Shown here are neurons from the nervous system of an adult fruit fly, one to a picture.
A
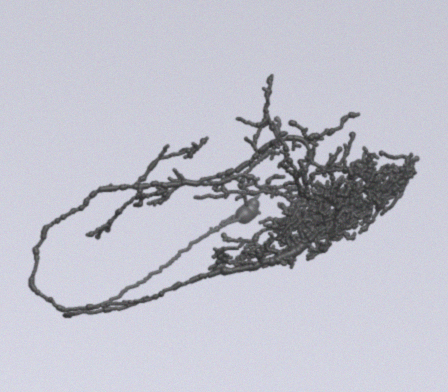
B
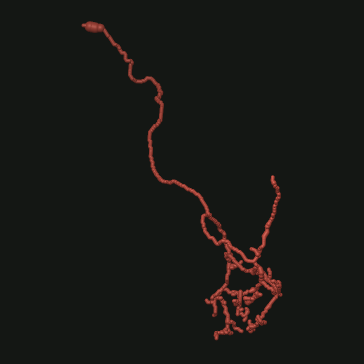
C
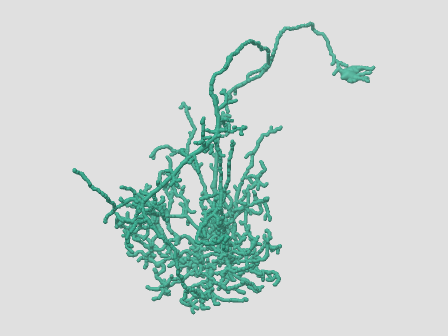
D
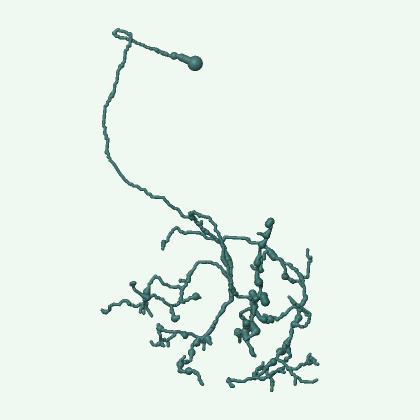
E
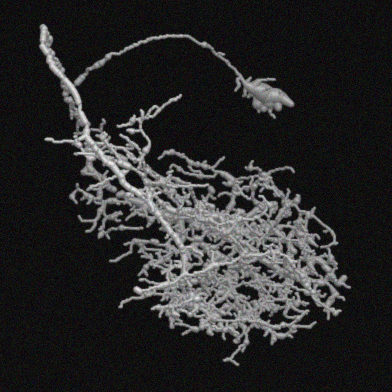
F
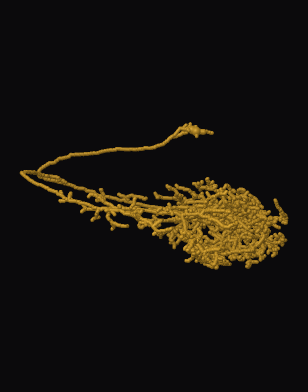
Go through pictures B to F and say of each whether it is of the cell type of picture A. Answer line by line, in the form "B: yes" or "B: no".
B: no
C: yes
D: no
E: yes
F: yes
